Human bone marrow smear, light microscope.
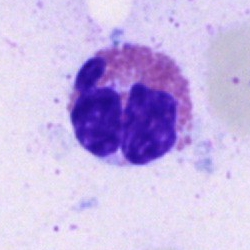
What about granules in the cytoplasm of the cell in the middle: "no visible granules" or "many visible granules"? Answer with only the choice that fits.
Many visible granules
